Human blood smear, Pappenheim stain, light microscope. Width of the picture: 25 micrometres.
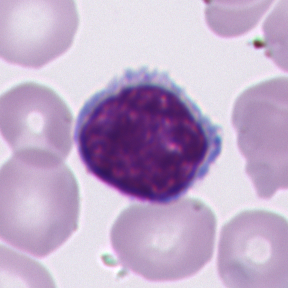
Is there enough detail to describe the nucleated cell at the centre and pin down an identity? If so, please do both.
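Only a narrow rim of pale blue cytoplasm surrounds the nucleus of this cell. The cell is about 12 micrometres across, and its nucleus, about 11 micrometres across, fills about 80% of the cell's area. The chromatin is dense and dark purple, broken by small lighter gaps. Along the lower left, the edge of the cell is smooth. This is a typical lymphocyte.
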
